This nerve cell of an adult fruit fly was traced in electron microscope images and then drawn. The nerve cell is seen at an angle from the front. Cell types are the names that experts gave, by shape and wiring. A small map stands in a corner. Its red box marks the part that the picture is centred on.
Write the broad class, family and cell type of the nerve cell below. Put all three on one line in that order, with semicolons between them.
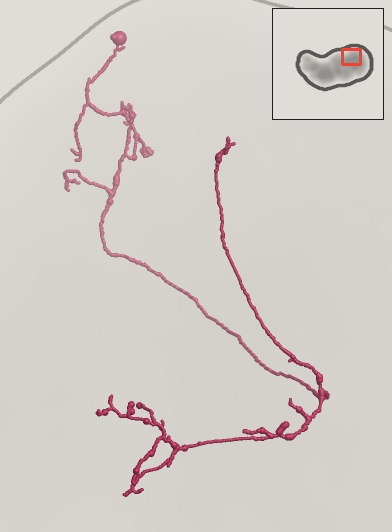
central-brain intrinsic neuron; class Kenyon Cell; KCa'b'-ap1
